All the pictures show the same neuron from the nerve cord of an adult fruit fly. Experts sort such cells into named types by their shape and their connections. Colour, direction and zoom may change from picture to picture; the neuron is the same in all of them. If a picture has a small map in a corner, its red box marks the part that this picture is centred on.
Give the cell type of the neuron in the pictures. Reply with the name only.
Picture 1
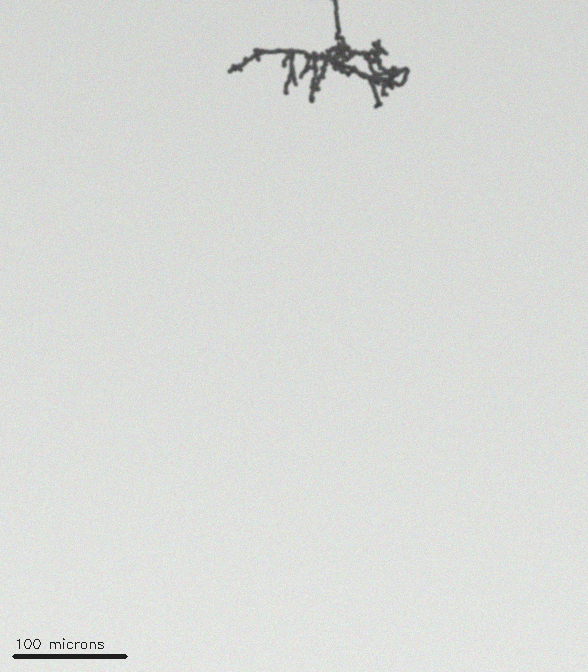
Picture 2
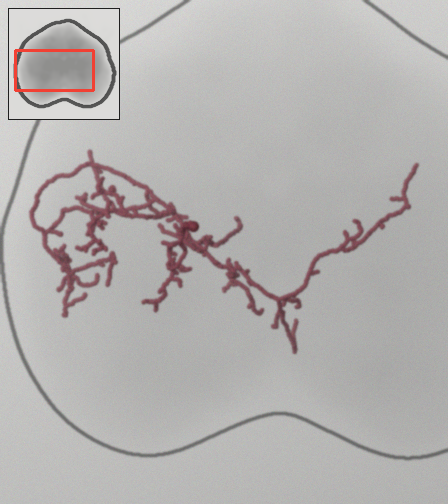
IN16B070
